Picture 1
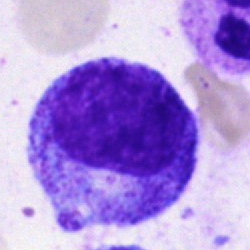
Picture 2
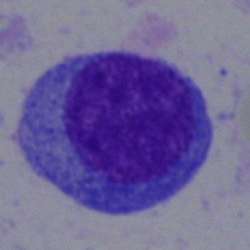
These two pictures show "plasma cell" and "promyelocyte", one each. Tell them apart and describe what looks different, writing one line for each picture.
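Picture 1 shows a promyelocyte: The cytoplasm holds many scattered purple granules.
Picture 2 shows a plasma cell: No distinct granules are seen in the cytoplasm.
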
